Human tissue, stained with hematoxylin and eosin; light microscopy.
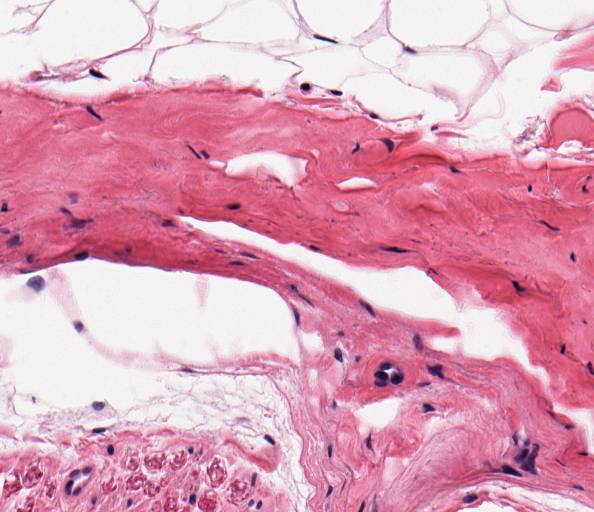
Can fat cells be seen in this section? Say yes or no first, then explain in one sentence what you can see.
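Yes. Fat lies along the top of the field, a dense fibrous band crosses the middle, and looser tissue lies below it.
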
